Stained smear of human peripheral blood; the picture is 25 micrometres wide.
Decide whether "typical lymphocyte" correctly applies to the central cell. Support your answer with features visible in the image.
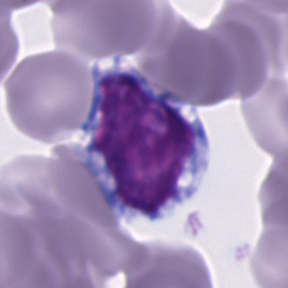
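Start with the cytoplasm: no distinct granules are visible in it.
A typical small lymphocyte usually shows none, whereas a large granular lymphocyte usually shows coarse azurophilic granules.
That absence speaks for typical lymphocyte and against large granular lymphocyte. See, too, how the nucleus fills most of the cell, leaving just a rim of cytoplasm.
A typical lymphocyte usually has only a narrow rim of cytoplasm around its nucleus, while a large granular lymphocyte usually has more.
That also favours typical lymphocyte, so yes, the name fits. Beyond that, simply note the knobbly, irregular outline, the single unlobed, somewhat angular nucleus, and several small clear spaces in the rim.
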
